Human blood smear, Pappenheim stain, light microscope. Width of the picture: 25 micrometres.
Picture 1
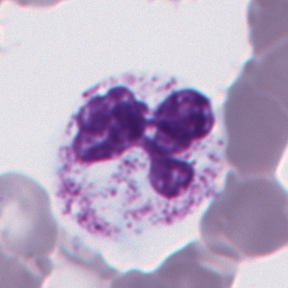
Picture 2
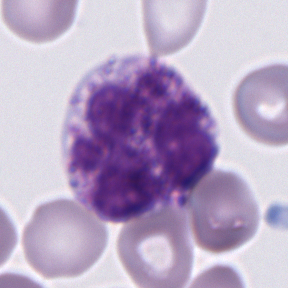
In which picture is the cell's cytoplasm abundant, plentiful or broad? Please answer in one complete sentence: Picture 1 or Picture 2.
Picture 1 shows a cell with plenty of cytoplasm around its nucleus.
